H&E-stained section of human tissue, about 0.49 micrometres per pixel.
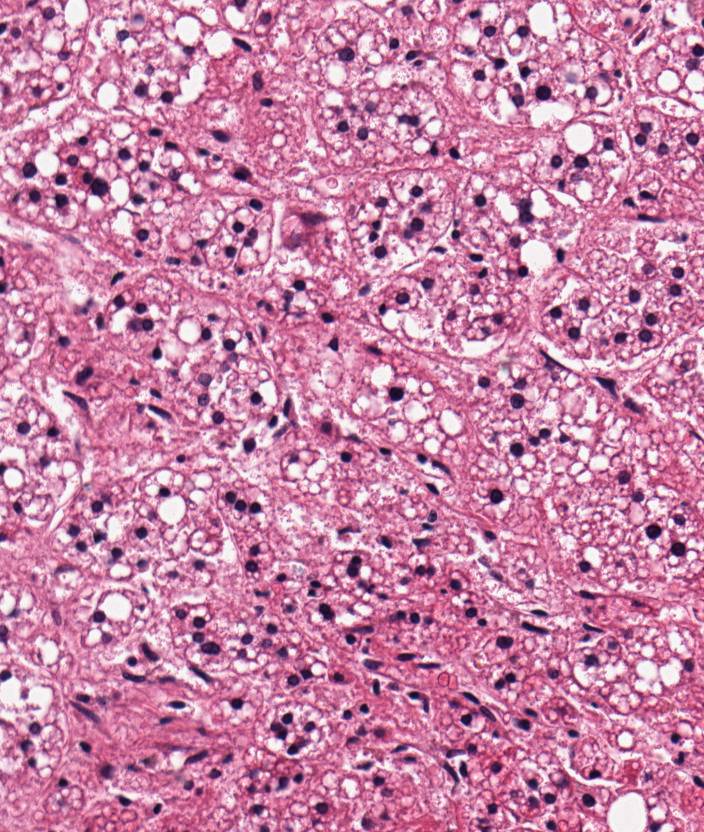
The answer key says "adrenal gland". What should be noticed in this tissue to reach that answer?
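This section is of the adrenal gland. Its cells have abundant pale pink cytoplasm filled with many clear round vacuoles of varying size.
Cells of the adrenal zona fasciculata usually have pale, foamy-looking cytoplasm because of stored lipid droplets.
The pale, vacuolated cells here agree with that usual appearance. Toward the lower part of the field the cells are less vacuolated, with pinker cytoplasm and more crowded nuclei.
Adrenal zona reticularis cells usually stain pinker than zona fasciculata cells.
The pinker staining in the lower part agrees with that usual difference. Throughout, the nest cells have small, round, darkly stained nuclei, fairly uniform in size and shape across the field.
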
